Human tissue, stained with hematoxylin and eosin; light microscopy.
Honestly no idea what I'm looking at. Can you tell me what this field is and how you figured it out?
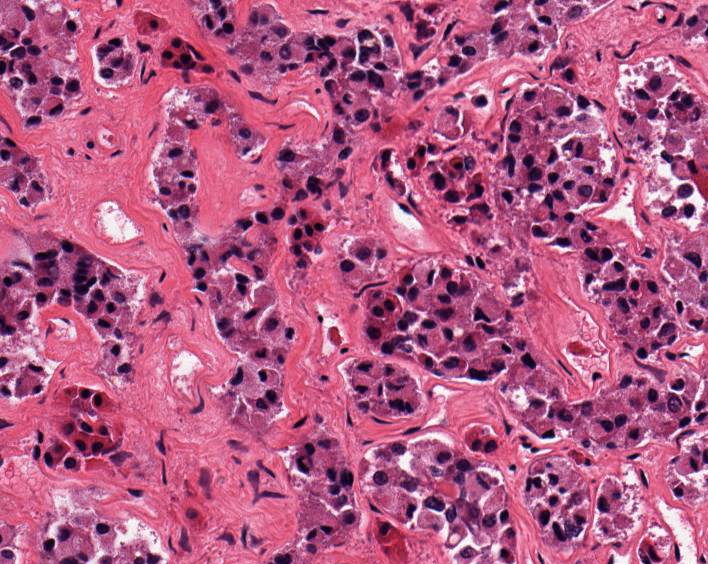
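The field mainly shows pars distalis of the pituitary. First, throughout the field the cells are grouped in rounded nests and clusters, separated by pink fibrous bands.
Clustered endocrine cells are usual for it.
Second, the stroma between the nests is dense, wavy, eosinophilic collagen with a few scattered spindle-shaped nuclei. Third, the cells in the nests are polygonal, with moderate amounts of granular pink-to-purple cytoplasm.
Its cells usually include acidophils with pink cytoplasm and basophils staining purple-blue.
Last, no fat cells are present.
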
